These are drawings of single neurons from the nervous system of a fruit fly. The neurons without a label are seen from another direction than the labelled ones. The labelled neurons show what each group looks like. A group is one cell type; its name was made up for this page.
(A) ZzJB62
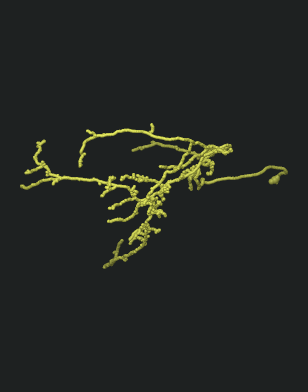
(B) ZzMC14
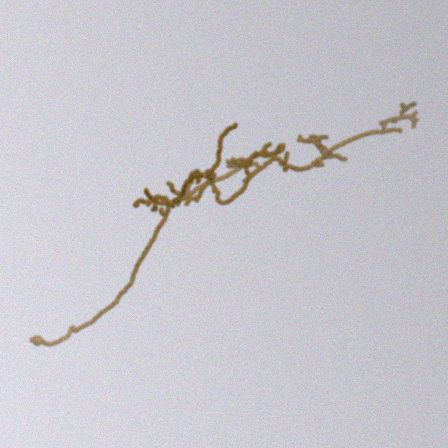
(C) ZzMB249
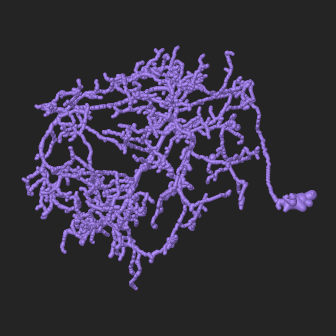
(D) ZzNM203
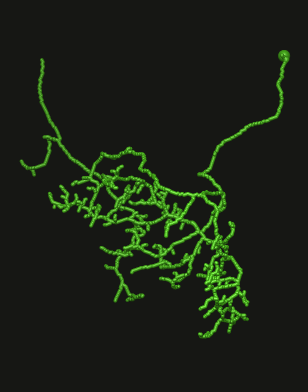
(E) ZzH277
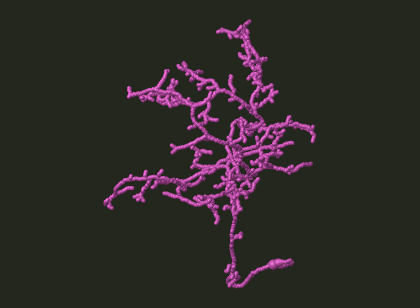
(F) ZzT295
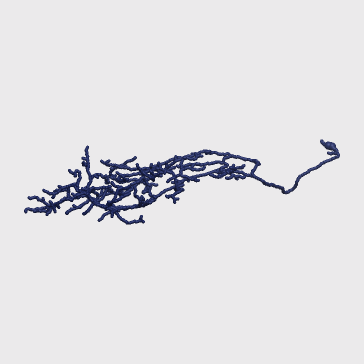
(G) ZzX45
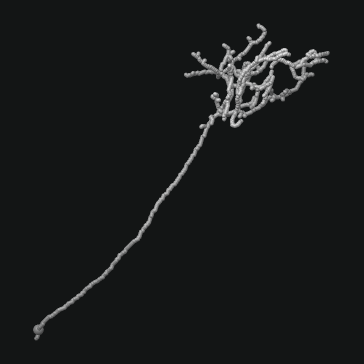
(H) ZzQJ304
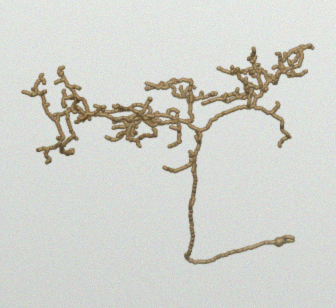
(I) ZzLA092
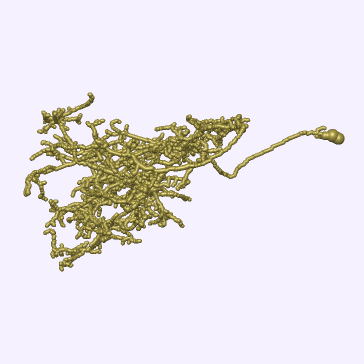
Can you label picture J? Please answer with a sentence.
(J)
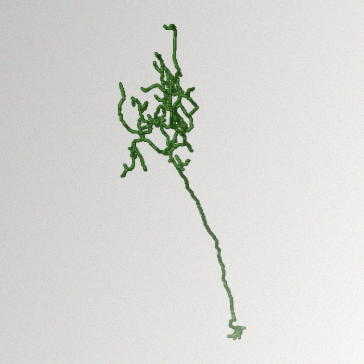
It belongs to ZzX45.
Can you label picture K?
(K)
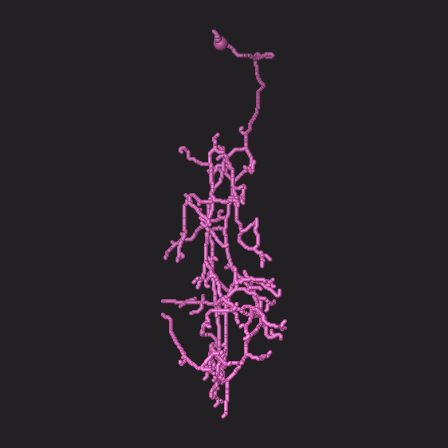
It belongs to ZzT295.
